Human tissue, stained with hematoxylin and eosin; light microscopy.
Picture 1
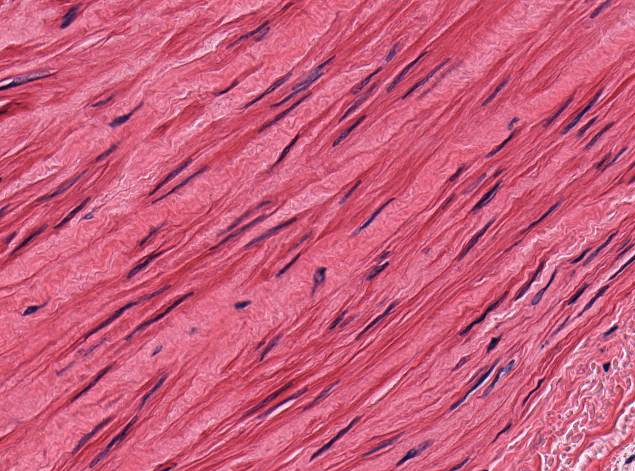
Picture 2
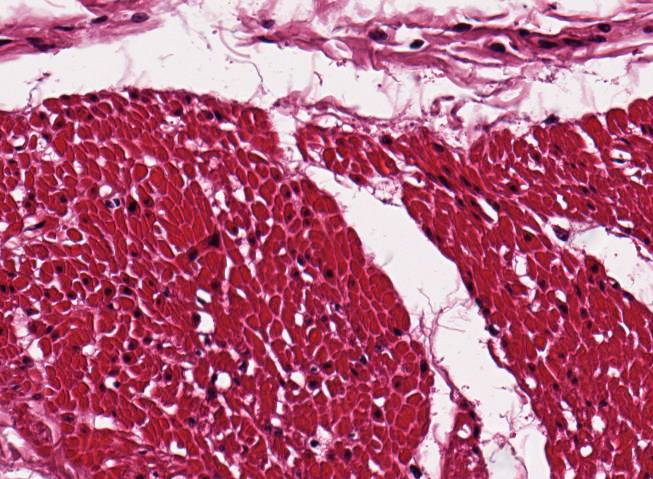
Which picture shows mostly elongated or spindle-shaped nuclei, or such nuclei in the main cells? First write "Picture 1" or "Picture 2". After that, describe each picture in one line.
Picture 1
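In picture 1: The nuclei are elongated and spindle-shaped, with their long axes parallel to the fibres.
In picture 2: Small dark round nuclei are scattered singly among the fibre profiles throughout both bundles.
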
